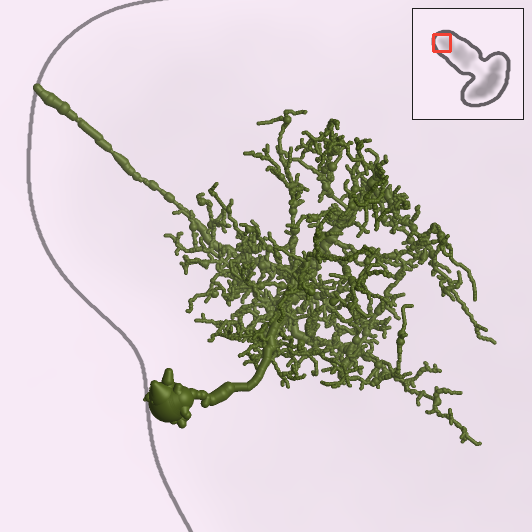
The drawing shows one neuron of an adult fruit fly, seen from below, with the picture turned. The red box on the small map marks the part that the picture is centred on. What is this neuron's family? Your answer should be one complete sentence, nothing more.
The family assigned to this neuron is hemilineage 06A.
